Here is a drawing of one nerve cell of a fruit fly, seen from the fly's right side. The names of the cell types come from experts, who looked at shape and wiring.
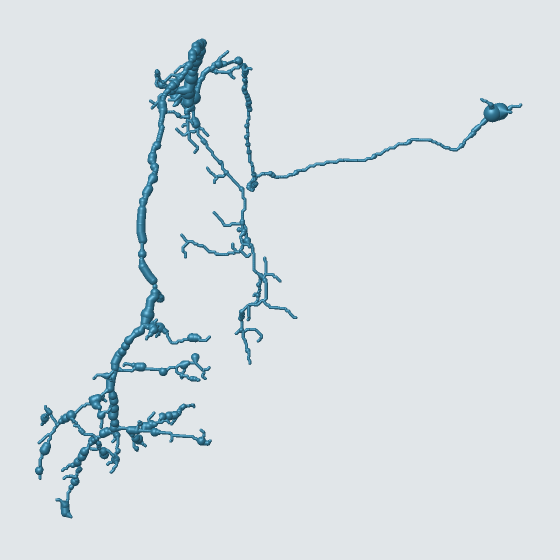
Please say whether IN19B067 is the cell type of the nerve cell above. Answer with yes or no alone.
no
